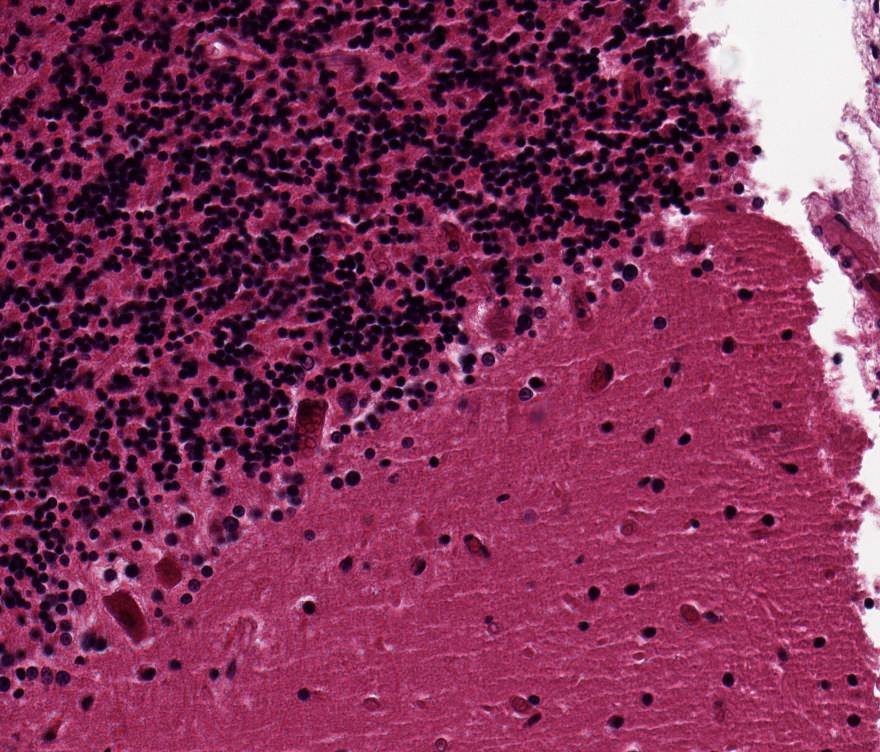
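Cerebellum: a densely cellular upper-left zone meets a pale pink, sparsely nucleated lower-right zone along a diagonal border. The dense zone is packed with small, round, darkly stained granule cell nuclei showing very little visible cytoplasm. Large cells with dense pink cytoplasm sit singly along the border, few and widely spaced, with long stretches lacking them.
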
